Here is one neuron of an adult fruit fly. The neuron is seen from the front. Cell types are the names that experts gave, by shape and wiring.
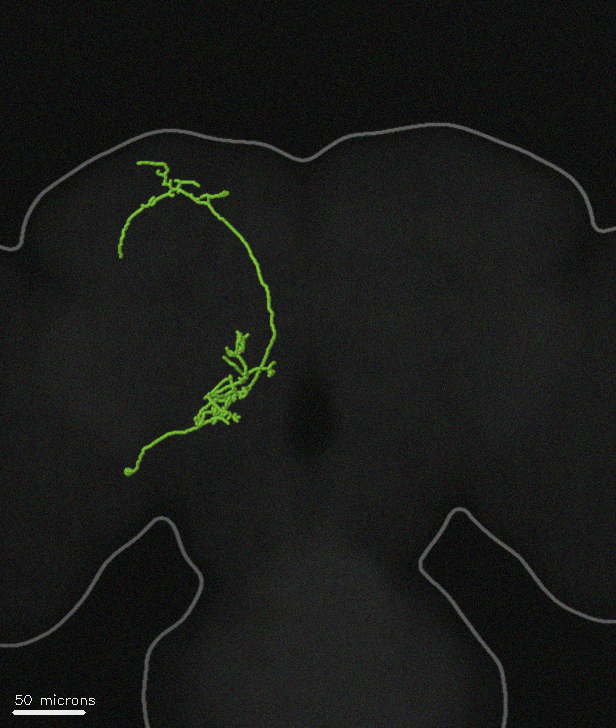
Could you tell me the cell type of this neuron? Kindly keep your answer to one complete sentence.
On the level of cell type, this neuron is VP1l+_lvPN.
